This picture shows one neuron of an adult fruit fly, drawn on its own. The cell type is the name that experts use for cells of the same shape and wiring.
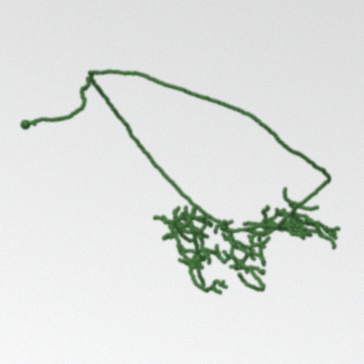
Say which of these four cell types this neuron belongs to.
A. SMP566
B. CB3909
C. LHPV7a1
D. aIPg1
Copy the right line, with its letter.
A. SMP566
